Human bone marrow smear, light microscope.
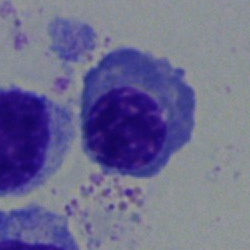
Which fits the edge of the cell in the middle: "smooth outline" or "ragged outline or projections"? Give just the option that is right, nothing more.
Ragged outline or projections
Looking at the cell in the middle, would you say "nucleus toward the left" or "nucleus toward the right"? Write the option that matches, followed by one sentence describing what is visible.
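Nucleus toward the left. The nucleus sits off-centre toward the lower left of the cell.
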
